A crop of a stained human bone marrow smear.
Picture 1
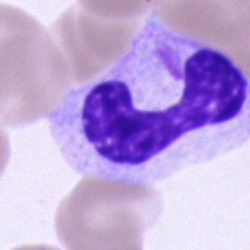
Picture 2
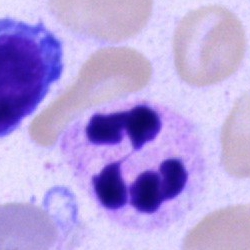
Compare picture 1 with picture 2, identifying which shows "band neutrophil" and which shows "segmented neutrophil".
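Picture 1's the band neutrophil, and picture 2's the segmented neutrophil. In picture 1 the nucleus curves into a horseshoe with its open side facing upward; in picture 2 it's divided into several separate lobes joined by thin thread-like strands.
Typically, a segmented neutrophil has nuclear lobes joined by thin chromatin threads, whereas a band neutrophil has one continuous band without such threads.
Picture 1 also shows a moderate rim of pale lilac-blue cytoplasm with a fine dusty texture and no coarse granules, plus a pinkish elongated streak lying in the notch of the nucleus. In picture 2 the chromatin is dense, dark purple and clumped, and fine pinkish-lilac granules are scattered through the cytoplasm.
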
